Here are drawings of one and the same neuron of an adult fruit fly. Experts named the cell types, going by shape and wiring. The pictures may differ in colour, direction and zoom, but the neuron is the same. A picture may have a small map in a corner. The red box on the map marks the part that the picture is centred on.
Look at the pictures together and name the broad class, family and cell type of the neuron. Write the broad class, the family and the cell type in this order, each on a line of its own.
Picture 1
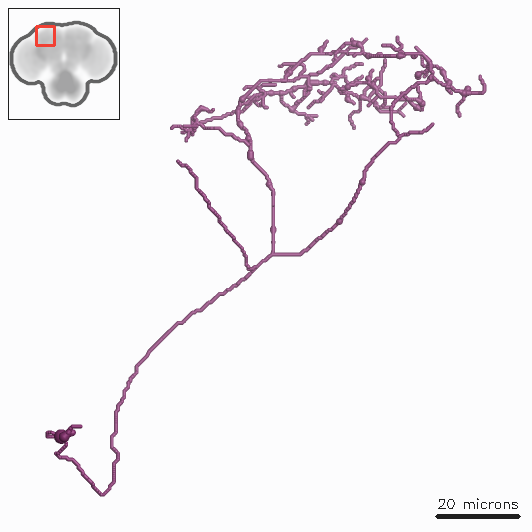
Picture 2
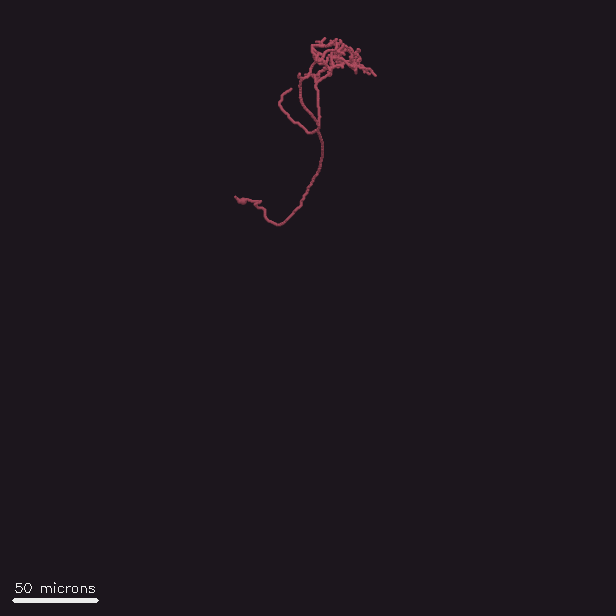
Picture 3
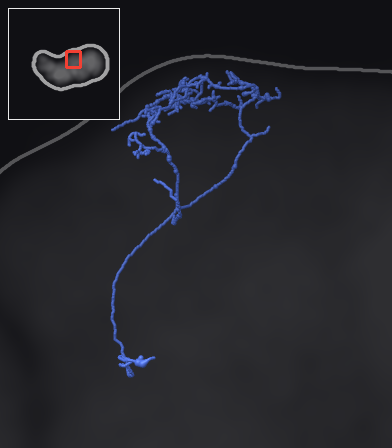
central-brain intrinsic neuron
hemilineage SLPal3_and_SLPal4_dorsal
CB3005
